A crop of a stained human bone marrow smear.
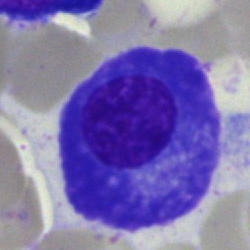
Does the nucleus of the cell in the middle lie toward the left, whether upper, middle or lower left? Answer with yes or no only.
Yes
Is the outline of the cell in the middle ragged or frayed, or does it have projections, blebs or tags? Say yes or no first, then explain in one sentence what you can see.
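Yes. The cell outline is irregular, with small rounded bulges along its upper edge.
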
